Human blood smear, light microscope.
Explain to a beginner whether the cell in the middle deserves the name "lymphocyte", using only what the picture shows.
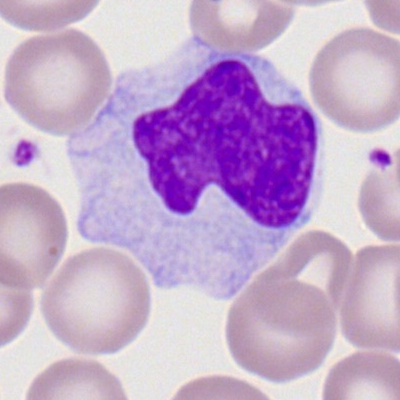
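The nucleus, to begin with, is irregular in shape, with a deep notch on its lower side, and forms one continuous mass rather than separate lobes. The cytoplasm is abundant and pale greyish-blue, and that amount goes with monocyte.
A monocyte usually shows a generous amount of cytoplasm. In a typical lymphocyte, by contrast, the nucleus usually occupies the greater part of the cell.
So this plentiful cytoplasm counts against lymphocyte. The chromatin, dark purple, has a mottled pattern with small paler spots. There are no coarse or brightly coloured granules in the cytoplasm.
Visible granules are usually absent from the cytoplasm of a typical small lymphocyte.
On that point, then, either name would fit. Weighing it all, lymphocyte does not fit; the cell is a monocyte.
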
